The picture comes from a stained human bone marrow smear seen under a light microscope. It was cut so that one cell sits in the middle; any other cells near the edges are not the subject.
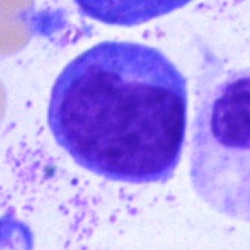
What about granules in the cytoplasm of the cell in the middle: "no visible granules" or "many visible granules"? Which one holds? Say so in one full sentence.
The cell's cytoplasm contains no granules that can be seen.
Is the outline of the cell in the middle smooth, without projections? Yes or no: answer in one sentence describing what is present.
Yes, the cell's outline is smooth, without projections.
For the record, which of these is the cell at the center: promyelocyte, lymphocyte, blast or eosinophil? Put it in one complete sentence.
The middle of this crop is occupied by a blast.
